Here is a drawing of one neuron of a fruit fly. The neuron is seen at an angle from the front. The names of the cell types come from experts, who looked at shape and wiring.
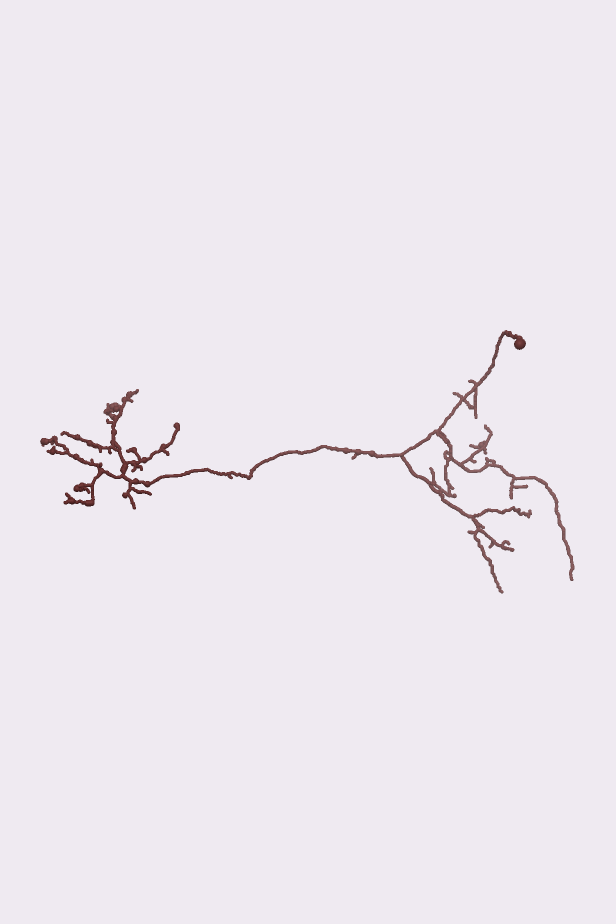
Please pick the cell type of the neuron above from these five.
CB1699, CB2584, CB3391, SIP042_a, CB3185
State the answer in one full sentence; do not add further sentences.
Under the cell type CB1699 falls this neuron.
